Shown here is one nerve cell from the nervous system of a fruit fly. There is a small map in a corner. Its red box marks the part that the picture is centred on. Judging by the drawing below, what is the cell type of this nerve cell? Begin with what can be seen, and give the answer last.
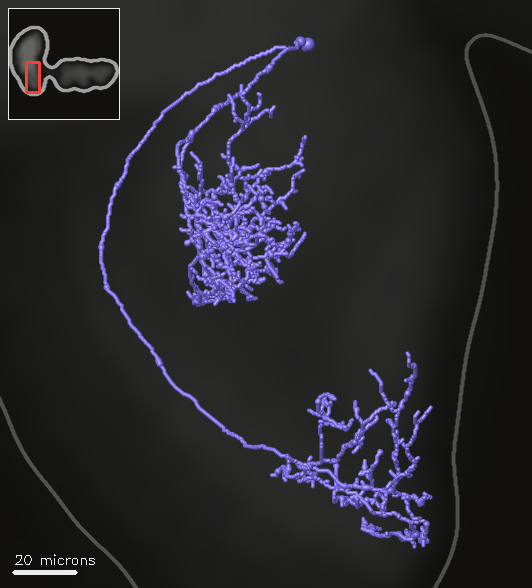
It is in the brain and does not reach the nerve cord. Its cell body lies at the top of the picture. The picture shows dozens of branch ends. Its broad class is optic-lobe intrinsic neuron. It is of cell type MeLo10.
